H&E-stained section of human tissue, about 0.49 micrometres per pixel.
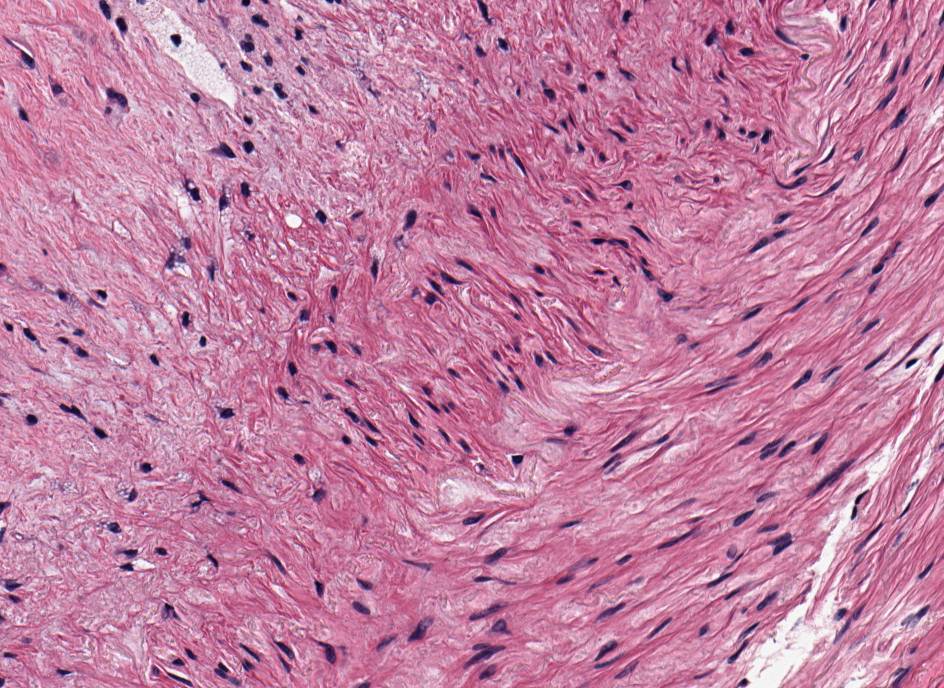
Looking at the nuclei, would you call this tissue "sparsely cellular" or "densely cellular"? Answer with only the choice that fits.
Sparsely cellular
